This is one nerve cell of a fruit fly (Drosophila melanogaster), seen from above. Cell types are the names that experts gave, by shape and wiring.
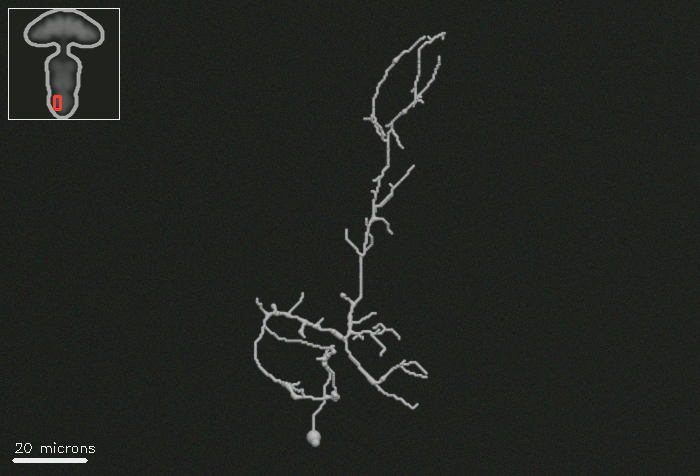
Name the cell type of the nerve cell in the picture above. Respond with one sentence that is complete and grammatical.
The cell type carried by this nerve cell is IN13A067.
